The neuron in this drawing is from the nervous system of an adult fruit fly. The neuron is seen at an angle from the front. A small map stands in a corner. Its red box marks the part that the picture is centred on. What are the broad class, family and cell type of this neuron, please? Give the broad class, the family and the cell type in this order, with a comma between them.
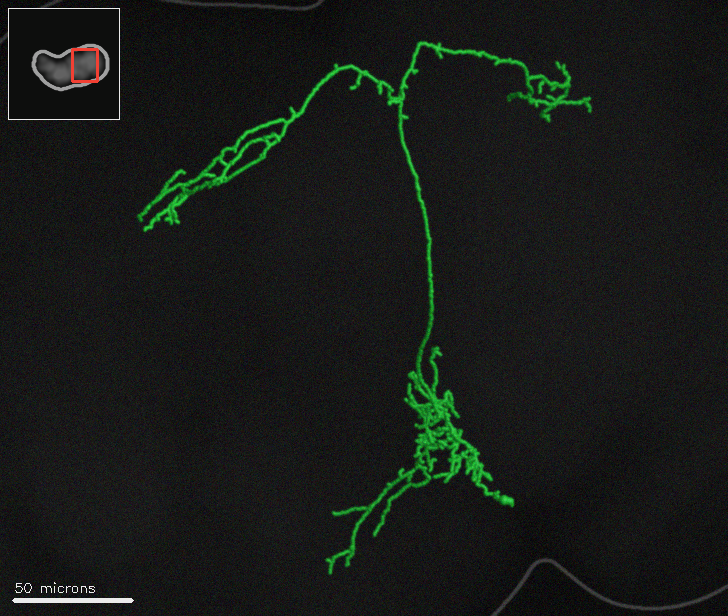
central-brain intrinsic neuron, hemilineage FLAa3, FLA001m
